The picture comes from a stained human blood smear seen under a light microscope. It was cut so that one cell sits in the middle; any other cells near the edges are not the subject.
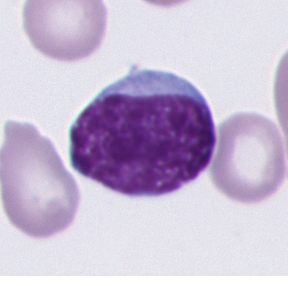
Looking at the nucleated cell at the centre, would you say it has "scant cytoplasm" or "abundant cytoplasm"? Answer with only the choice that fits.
Scant cytoplasm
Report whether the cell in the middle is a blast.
yes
